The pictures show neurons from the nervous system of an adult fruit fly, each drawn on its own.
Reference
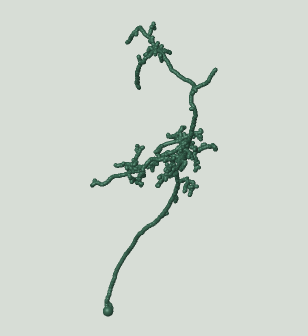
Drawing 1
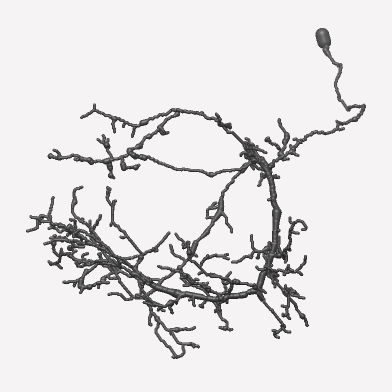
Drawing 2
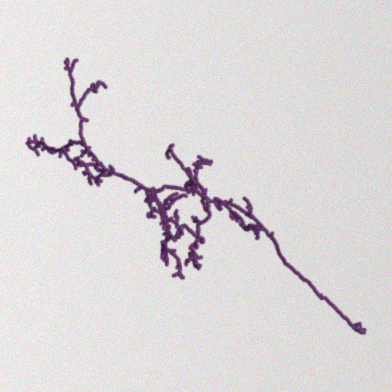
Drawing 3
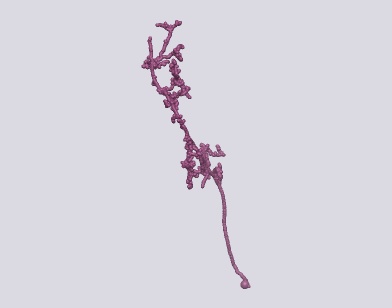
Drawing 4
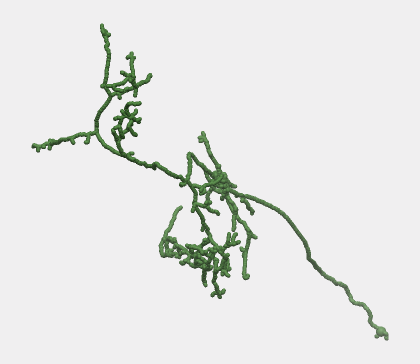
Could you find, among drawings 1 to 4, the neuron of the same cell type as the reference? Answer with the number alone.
2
